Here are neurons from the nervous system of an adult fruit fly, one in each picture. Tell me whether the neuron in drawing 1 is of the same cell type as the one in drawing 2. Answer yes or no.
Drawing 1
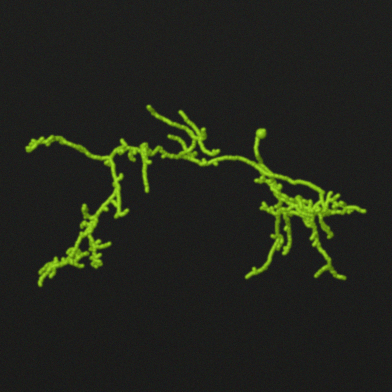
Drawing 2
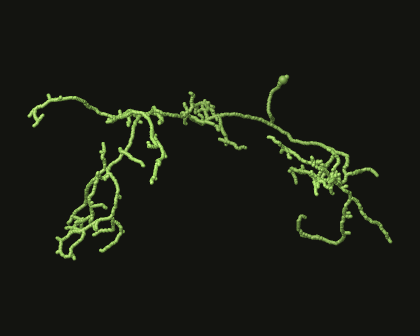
yes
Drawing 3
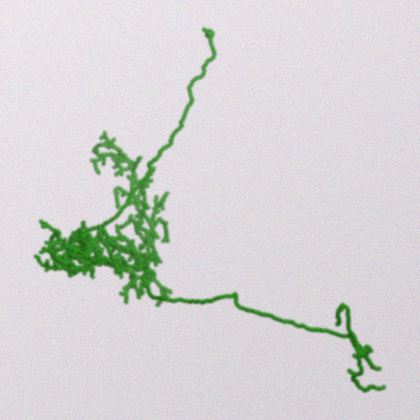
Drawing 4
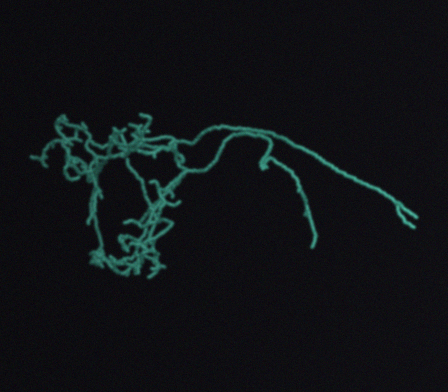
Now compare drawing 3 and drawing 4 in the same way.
no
